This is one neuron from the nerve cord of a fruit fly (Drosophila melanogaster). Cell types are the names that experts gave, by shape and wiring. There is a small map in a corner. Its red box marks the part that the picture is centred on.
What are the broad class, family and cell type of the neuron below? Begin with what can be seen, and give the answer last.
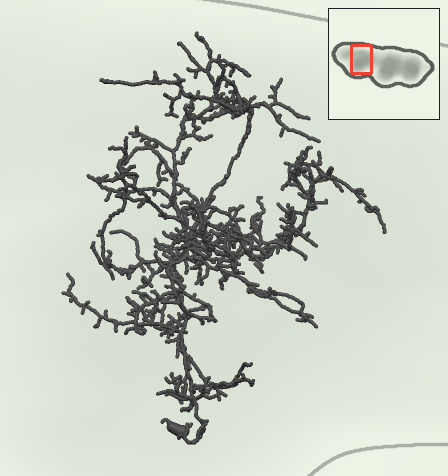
More than a hundred branch ends can be seen. In this view it is taller than it is wide. This is a nerve-cord intrinsic neuron. Its family is hemilineage 13B. It is of cell type IN13B034.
